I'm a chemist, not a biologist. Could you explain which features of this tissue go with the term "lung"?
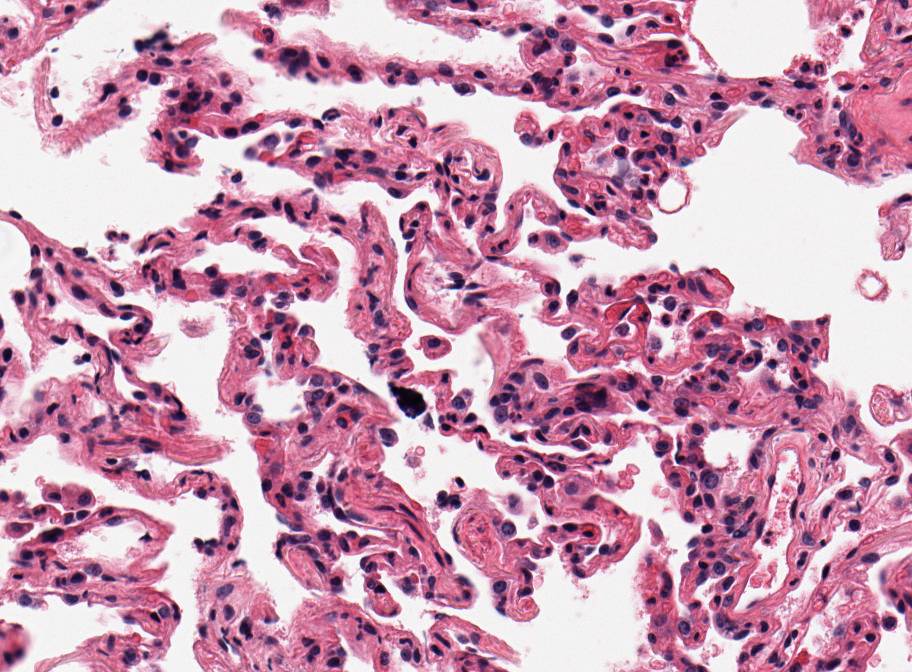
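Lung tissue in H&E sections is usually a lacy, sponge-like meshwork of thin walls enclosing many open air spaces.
Look at the septa here: they frame empty spaces that are mostly clear, with only a few loose cells and small tissue fragments, and that goes with the lung.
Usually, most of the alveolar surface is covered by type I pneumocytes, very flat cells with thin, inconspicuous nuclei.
The septa here carry many small dark nuclei, oval to round, along their whole length, which does not match that thin form. A single small clump of black pigment lies in a septum near the centre. No glands, fat cells or bundles of smooth muscle are seen anywhere.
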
